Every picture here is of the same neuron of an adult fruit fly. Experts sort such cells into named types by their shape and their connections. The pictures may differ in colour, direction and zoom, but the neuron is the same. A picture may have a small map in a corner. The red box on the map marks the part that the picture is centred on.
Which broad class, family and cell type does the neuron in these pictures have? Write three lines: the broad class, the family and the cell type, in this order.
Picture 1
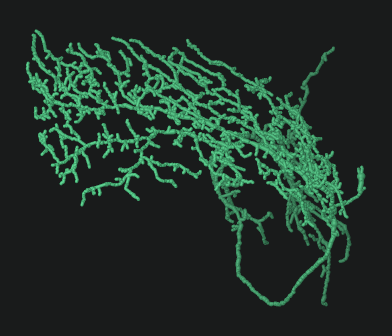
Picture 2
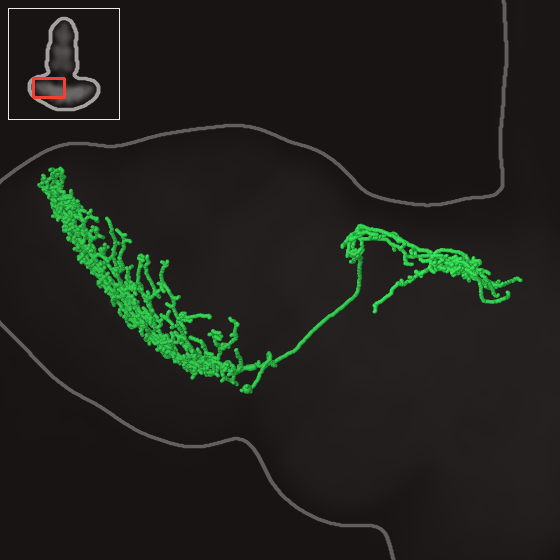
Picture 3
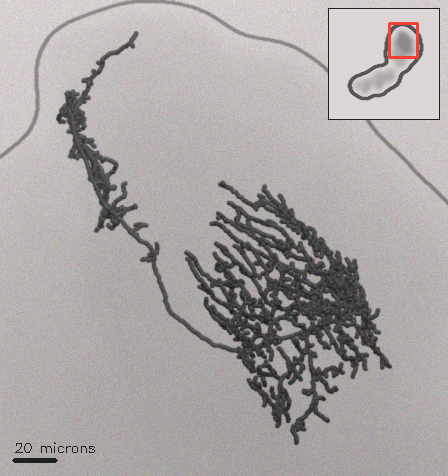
visual projection neuron
MeVP
MeVP45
